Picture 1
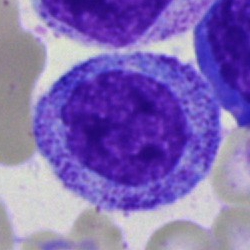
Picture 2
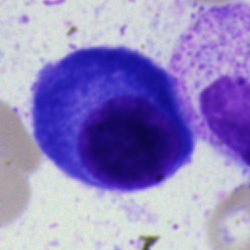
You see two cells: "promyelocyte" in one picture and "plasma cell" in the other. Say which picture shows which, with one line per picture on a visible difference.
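In picture 1 we see a promyelocyte: Fine purple granules are scattered throughout the cytoplasm.
In picture 2 we see a plasma cell: No granules are visible in the cytoplasm.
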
